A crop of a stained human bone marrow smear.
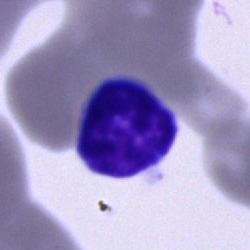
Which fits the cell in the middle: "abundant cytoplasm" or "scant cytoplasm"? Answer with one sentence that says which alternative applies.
The nucleus fills most of the cell.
